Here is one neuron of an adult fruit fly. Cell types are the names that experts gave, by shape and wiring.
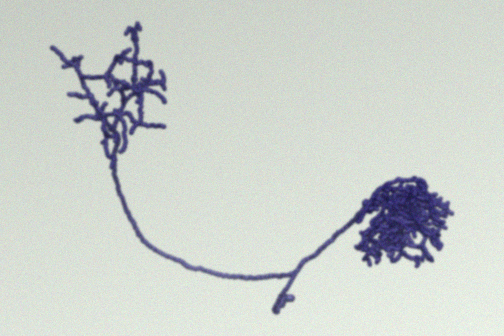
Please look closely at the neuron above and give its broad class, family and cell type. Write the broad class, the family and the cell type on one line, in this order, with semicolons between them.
visual projection neuron; hemilineage VPNl&d1_medial; LT51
